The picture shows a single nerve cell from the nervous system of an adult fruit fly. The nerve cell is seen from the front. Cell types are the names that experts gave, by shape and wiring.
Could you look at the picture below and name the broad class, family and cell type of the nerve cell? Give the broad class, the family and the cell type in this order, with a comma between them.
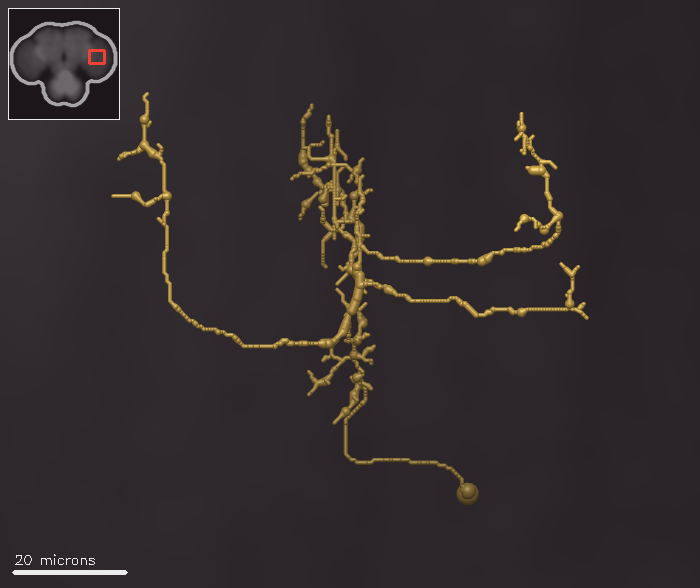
optic-lobe intrinsic neuron, Y, Y12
